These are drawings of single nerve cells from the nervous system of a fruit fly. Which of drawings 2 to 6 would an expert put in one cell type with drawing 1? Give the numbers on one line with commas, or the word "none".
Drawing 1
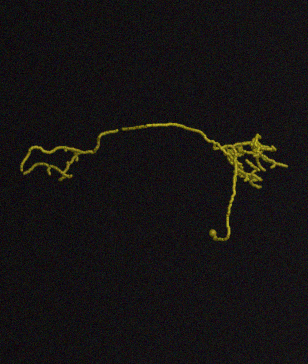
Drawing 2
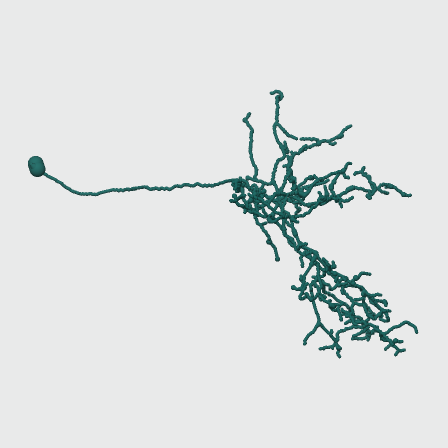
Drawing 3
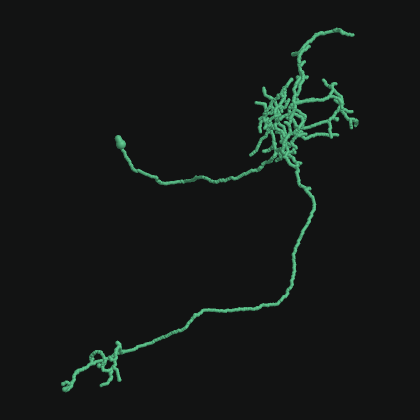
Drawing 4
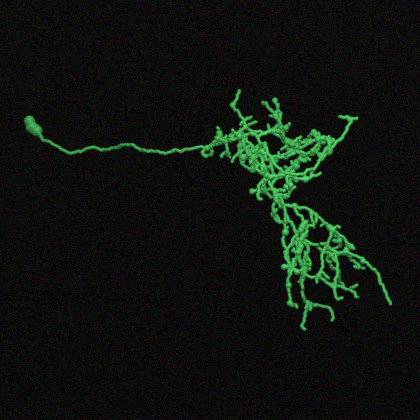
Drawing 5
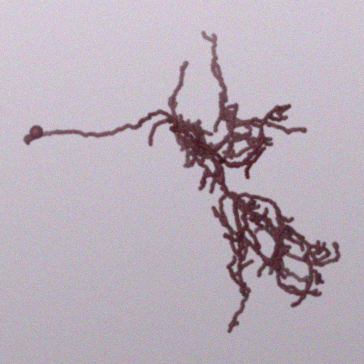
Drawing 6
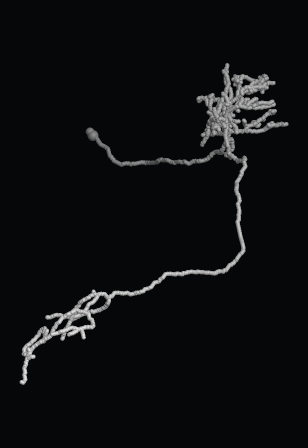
3, 6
